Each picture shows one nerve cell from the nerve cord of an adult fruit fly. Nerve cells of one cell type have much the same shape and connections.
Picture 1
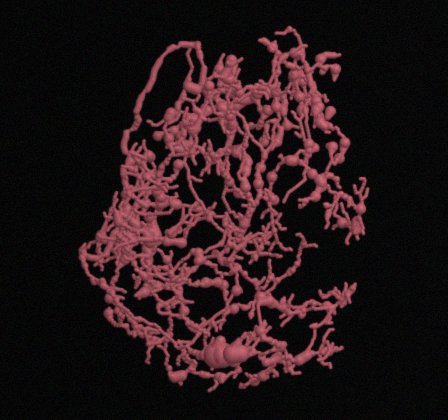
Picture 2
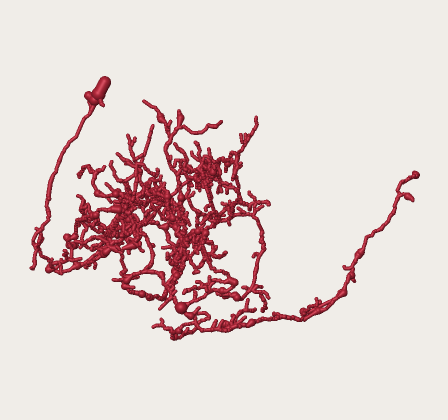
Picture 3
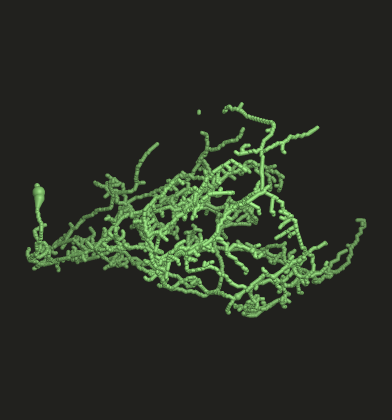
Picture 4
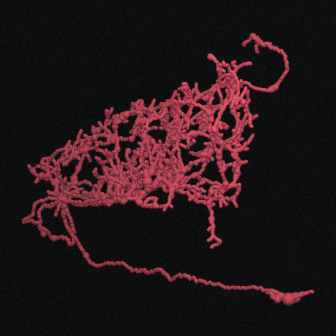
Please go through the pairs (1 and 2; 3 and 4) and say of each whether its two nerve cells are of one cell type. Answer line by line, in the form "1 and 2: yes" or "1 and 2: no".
1 and 2: no
3 and 4: no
